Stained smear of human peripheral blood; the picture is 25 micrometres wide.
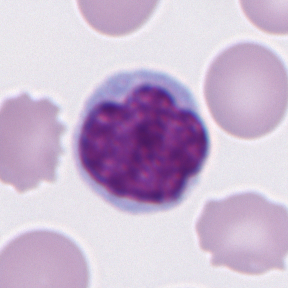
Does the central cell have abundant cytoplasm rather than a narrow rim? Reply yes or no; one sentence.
No, rather than abundant, the cytoplasm of the cell is scant.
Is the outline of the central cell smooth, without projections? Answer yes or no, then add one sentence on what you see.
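Yes. The cell outline is round and smooth.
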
